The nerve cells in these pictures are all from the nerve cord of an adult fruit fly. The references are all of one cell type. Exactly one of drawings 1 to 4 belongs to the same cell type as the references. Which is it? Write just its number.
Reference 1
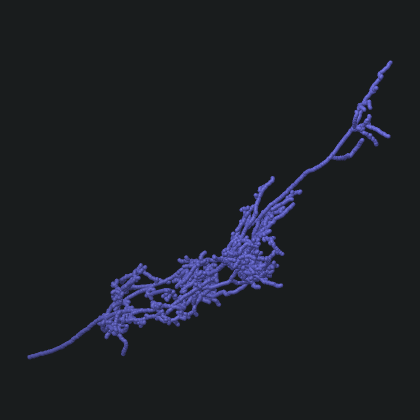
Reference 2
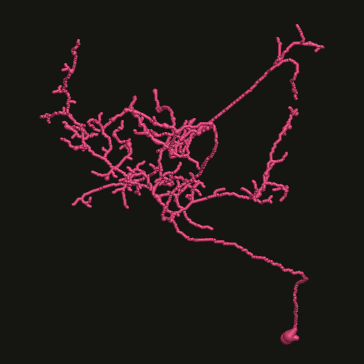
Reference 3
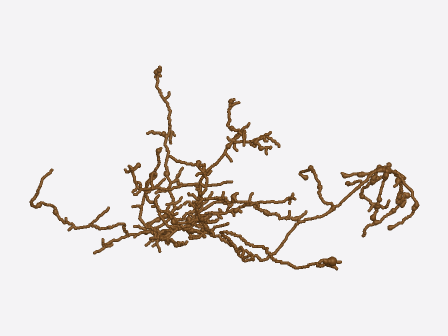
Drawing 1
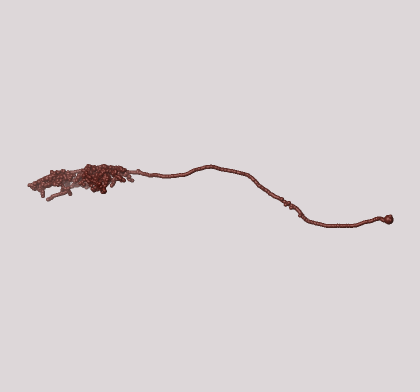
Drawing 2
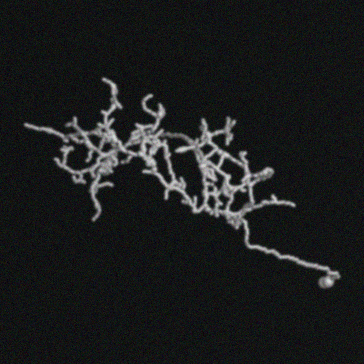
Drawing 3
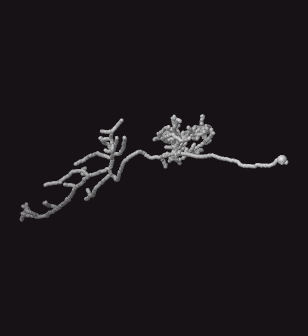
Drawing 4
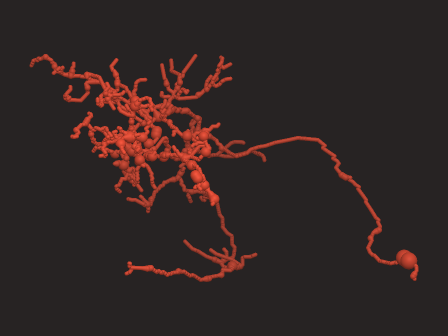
2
